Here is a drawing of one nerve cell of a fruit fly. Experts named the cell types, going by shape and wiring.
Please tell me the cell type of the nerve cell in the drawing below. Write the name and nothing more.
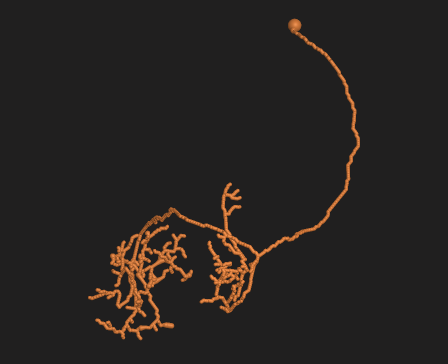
vDeltaC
